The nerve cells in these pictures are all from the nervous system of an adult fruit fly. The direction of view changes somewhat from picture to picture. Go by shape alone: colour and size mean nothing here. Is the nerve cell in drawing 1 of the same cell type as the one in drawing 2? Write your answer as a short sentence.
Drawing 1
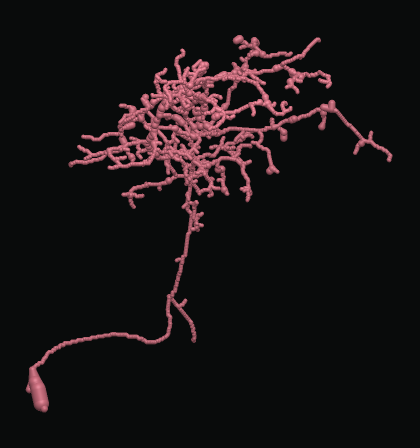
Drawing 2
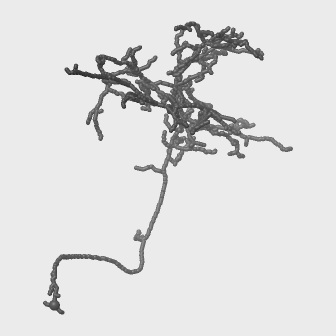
They are of the same cell type.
